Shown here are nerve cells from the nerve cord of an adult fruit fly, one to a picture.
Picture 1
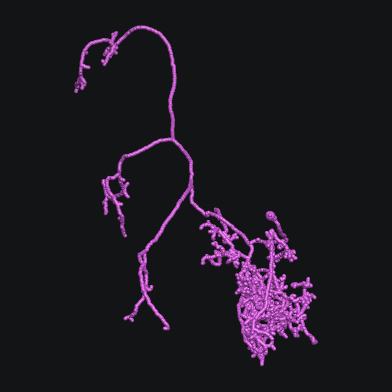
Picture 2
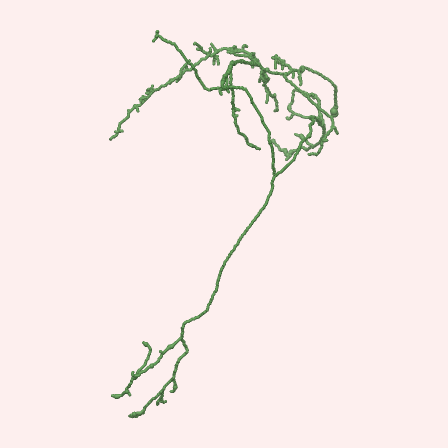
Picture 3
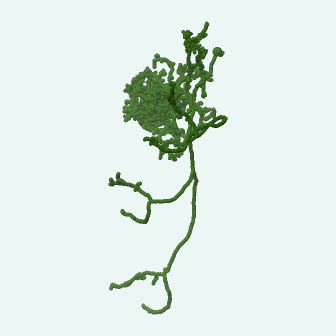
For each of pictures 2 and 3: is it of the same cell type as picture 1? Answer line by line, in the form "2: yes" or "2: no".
2: no
3: yes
